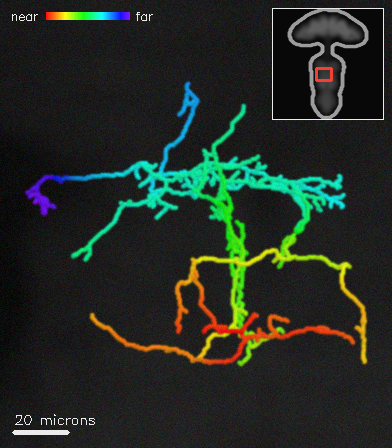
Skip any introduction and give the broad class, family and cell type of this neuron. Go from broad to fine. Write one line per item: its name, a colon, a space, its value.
broad class: nerve-cord intrinsic neuron
family: hemilineage 12A
cell type: IN12A055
